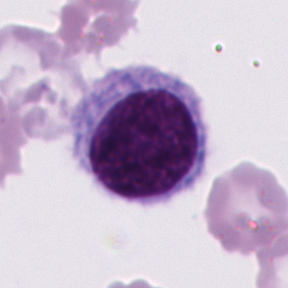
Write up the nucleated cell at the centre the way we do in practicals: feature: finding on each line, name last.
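Nucleus shape: smooth, round to oval, no indentation or lobes
Chromatin: dense, dark purple, coarse and streaky
Nucleoli: none distinct
Cytoplasm: no distinct coloured granules
Name: hairy cell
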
